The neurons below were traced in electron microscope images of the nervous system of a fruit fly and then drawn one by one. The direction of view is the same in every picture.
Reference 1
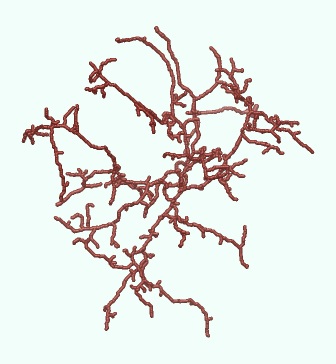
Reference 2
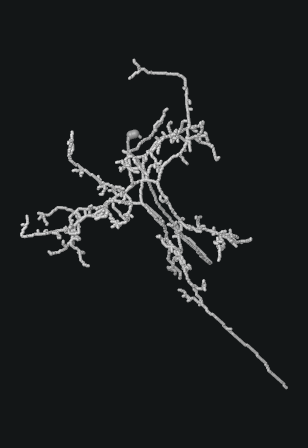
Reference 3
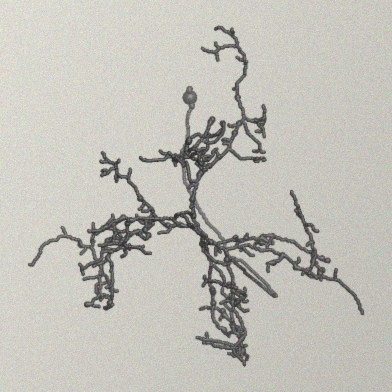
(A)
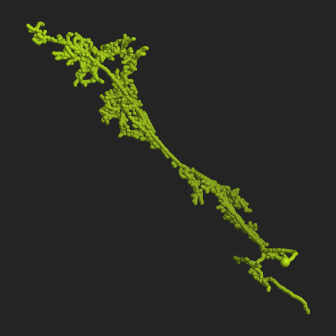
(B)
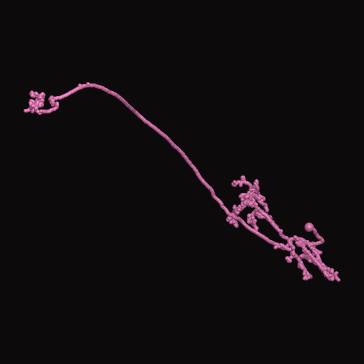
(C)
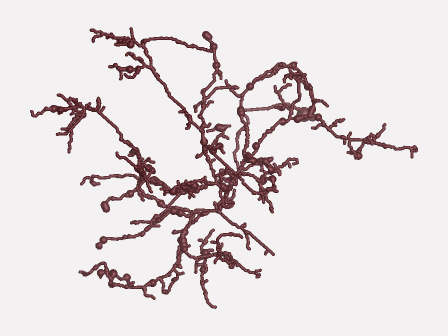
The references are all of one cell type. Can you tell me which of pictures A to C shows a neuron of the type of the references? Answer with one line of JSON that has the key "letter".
{"letter": "C"}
